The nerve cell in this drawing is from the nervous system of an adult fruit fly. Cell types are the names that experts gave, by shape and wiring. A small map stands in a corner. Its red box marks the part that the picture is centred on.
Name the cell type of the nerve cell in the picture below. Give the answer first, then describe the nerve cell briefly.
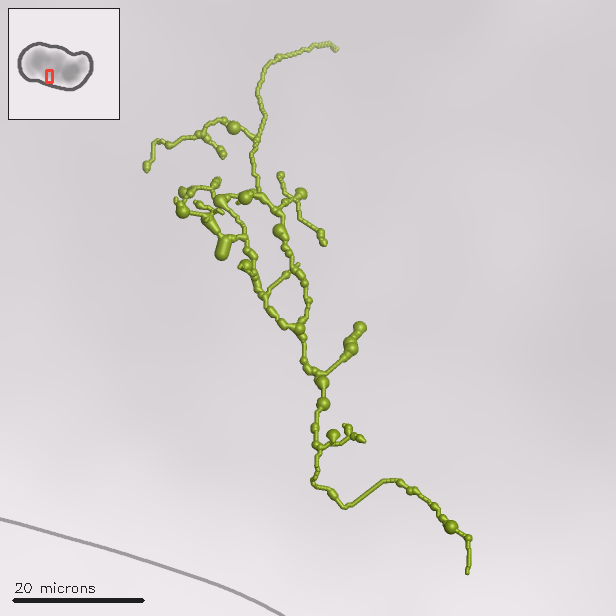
Its cell type is LB3c. It is a sensory neuron entering the brain. No cell body is drawn. By the scale bar it is about 85 microns tall in this view.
